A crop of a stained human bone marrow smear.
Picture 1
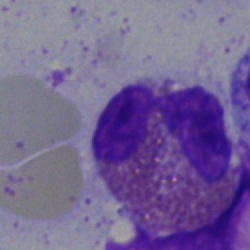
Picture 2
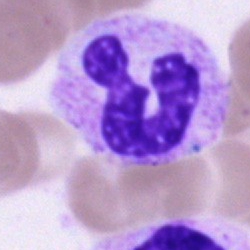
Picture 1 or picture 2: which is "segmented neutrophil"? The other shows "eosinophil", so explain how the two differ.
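Picture 1 is an eosinophil and picture 2 a segmented neutrophil.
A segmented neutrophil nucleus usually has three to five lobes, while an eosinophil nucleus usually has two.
The picture 1 nucleus has two lobes, as is usual for an eosinophil, lying in the upper half with the cytoplasm below; its chromatin is dense and deep purple, with no nucleoli visible. In picture 2 the nucleus is instead bent into a U opening upward, its left arm pinched into a narrow neck near the top.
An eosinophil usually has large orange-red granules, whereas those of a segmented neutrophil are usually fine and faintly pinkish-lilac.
Picture 2 has fine granules, pinkish-violet, scattered through plentiful pale pinkish-lilac cytoplasm. Picture 1 shows a dull pinkish-mauve granular cytoplasm, with small bright golden points glinting among the granules in the middle.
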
